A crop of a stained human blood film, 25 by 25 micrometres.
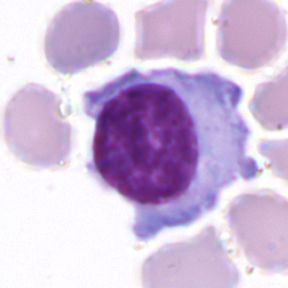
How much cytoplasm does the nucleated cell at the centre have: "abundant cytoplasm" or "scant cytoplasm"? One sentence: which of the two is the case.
The cytoplasm of this cell is abundant.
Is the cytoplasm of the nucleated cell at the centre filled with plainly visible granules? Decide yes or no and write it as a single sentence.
No, its cytoplasm lacks visible granules entirely.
